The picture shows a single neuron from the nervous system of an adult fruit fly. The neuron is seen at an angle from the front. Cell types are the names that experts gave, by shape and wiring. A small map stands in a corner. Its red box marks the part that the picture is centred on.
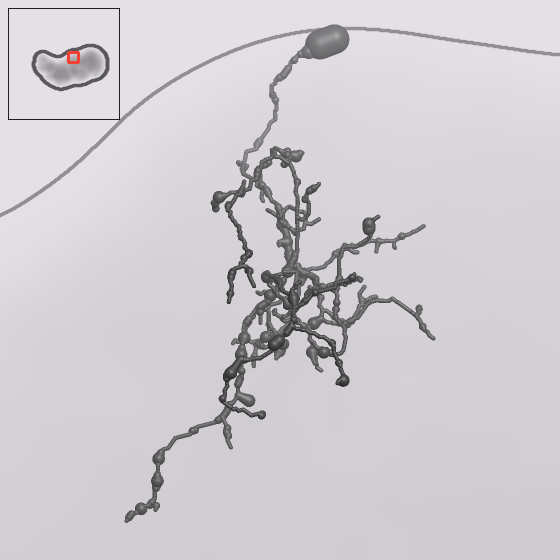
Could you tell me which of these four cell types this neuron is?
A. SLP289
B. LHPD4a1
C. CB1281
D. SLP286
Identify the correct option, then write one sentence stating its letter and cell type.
Being of cell type SLP289, the neuron matches option A.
